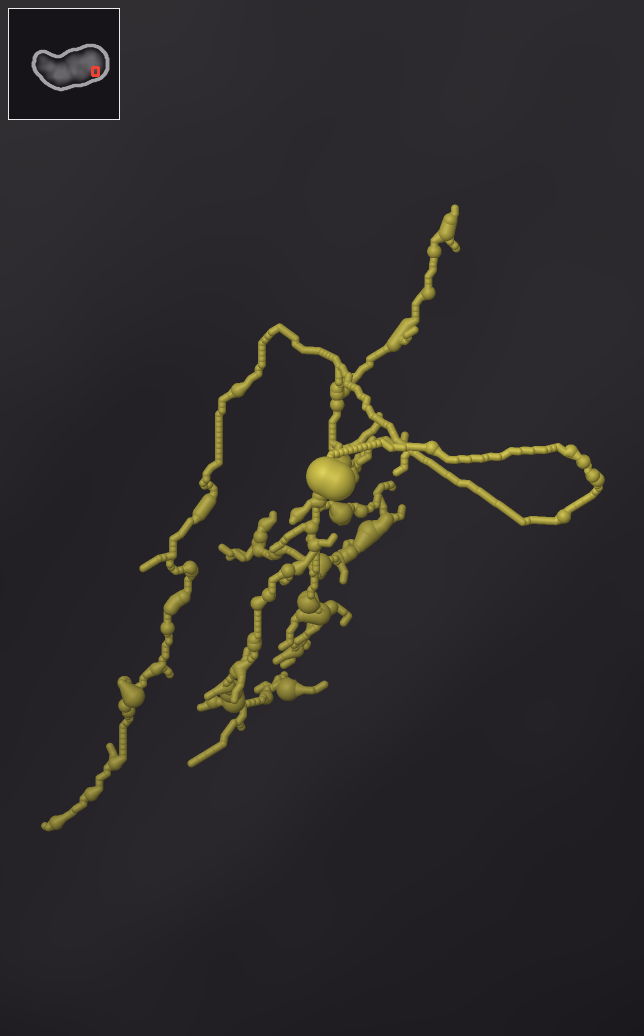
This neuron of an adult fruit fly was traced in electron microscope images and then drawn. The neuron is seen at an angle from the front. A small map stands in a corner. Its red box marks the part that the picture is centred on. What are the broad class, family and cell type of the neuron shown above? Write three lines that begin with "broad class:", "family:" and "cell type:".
broad class: optic-lobe intrinsic neuron
family: Cm
cell type: Cm6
